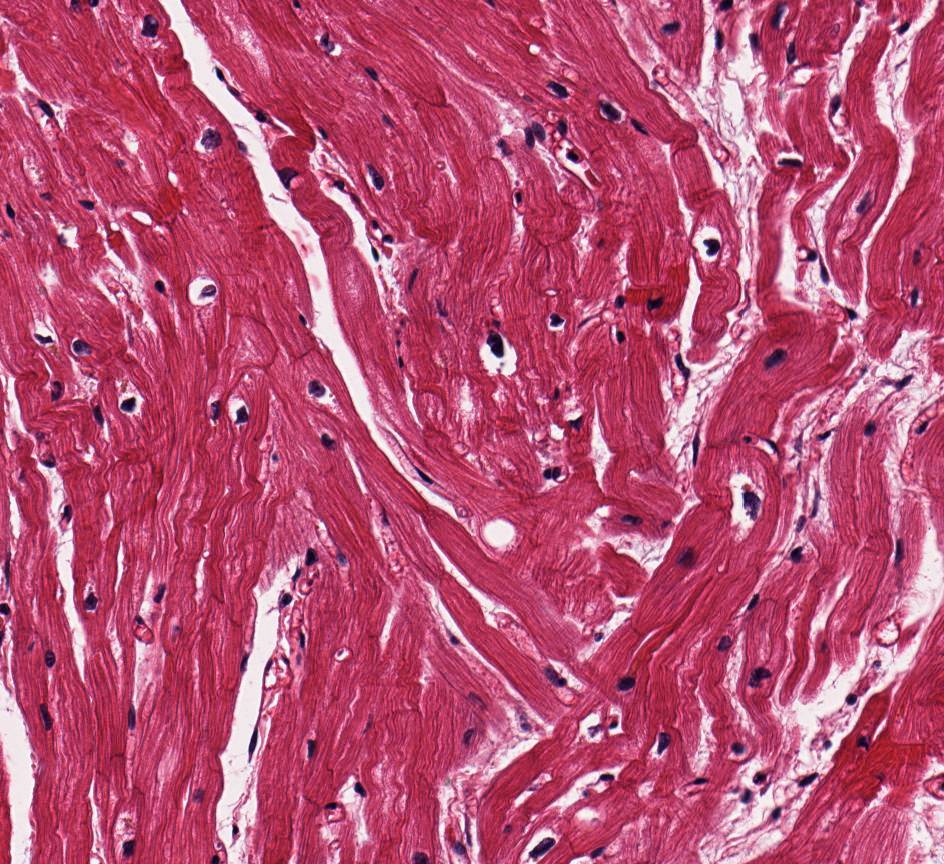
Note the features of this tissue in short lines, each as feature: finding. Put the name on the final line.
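Field: closely packed eosin-pink muscle fibres throughout
Epithelium and glands: none
Branching: fibres branch and join neighbours
Nuclei: single, oval, central
Cytoplasm: fine streaks along fibre length
Name: atrial appendage of the heart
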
